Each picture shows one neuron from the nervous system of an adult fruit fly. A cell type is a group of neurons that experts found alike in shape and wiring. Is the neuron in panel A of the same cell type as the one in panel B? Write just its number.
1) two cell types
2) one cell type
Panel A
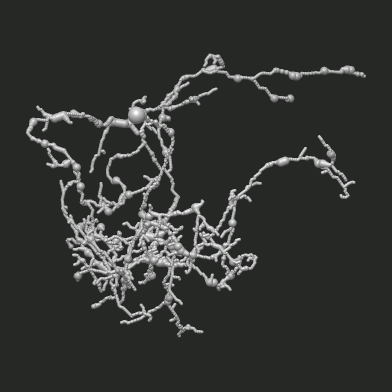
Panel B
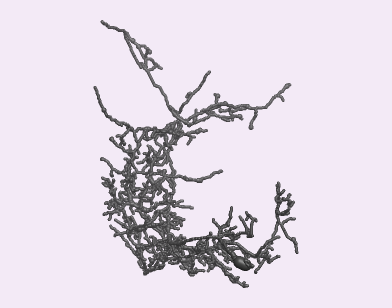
1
